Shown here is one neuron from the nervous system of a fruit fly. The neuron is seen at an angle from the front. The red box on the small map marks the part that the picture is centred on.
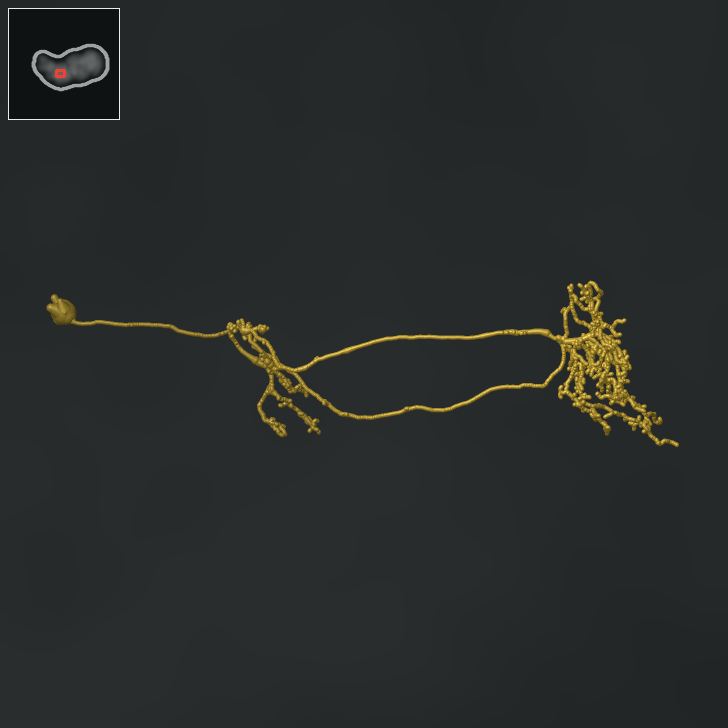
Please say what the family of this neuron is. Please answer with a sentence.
The family is T.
